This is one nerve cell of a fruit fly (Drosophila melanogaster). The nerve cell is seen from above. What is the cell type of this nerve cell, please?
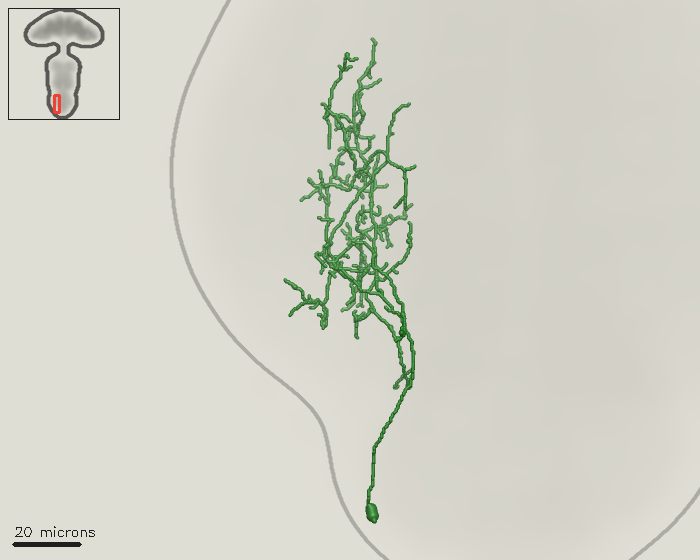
IN20A.22A081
